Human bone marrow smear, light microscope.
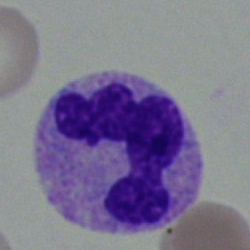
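Segmented neutrophil in a stained bone marrow smear. Notice how round and smooth its outline is, and how densely the dark purple chromatin is clumped. Look through the cytoplasm and you will find no vacuoles.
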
